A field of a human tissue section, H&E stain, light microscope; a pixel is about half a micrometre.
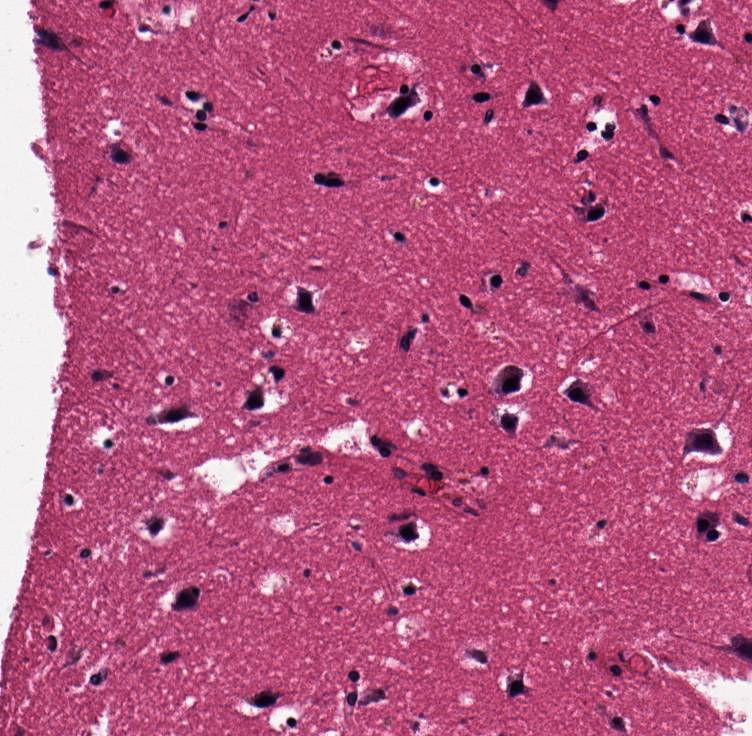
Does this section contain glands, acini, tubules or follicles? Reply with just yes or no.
No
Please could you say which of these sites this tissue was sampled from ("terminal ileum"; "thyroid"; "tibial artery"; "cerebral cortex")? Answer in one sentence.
The site this tissue was sampled from is the cerebral cortex.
